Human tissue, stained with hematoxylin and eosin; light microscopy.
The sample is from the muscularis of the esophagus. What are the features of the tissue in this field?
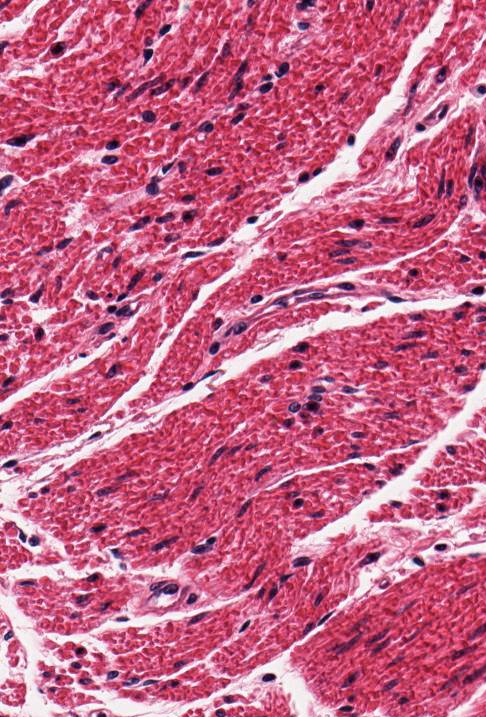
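Bundles of pink muscle fibres fill the field, divided by narrow white clefts. Dark purple nuclei, mostly elongated to oval, are scattered singly through the bundles. Within the clefts there is only scant pale connective tissue with few nuclei. The field contains no fat cells.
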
